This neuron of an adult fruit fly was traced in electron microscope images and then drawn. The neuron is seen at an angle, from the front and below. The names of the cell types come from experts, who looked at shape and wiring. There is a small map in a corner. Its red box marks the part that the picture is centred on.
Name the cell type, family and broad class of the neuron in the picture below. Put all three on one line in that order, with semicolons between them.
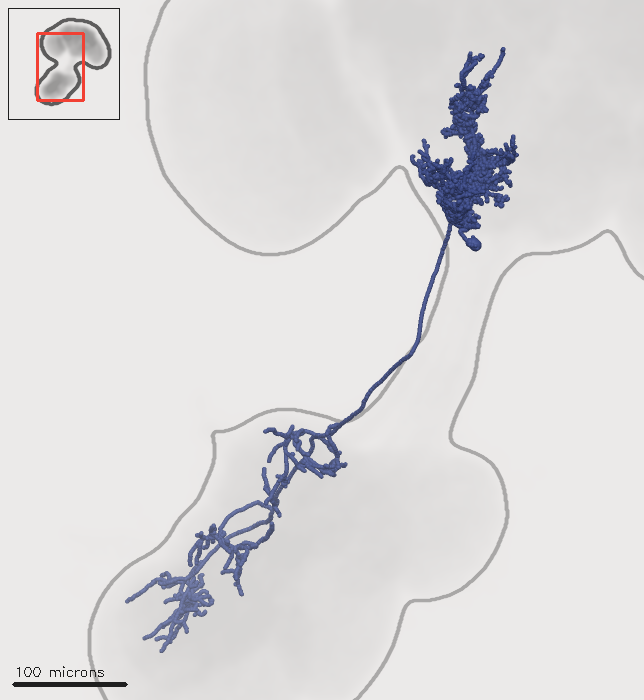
DNg88; hemilineage LB12; descending neuron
